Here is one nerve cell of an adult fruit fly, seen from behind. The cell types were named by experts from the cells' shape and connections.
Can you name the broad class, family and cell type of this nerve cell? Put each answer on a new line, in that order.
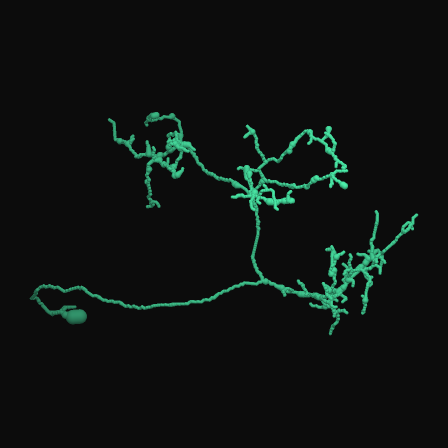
nerve-cord intrinsic neuron
hemilineage 13B
IN13B076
